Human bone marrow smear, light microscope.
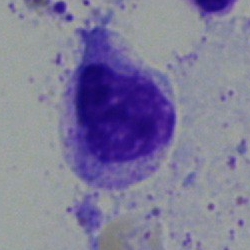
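Myelocyte, the cell in the middle of a stained human bone marrow smear. Its oval outline tapers to a narrow point at the top, and fine purple granules are scattered through the cytoplasm. Small purple specks are also scattered across the background around the myelocyte. The picture is slightly blurred.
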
